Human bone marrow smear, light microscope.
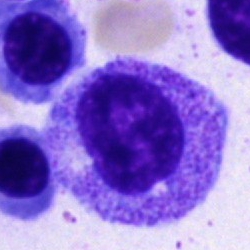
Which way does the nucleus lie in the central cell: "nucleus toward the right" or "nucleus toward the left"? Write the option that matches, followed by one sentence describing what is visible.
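Nucleus toward the left. The nucleus sits off-centre toward the upper left, leaving more cytoplasm at the lower right.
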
